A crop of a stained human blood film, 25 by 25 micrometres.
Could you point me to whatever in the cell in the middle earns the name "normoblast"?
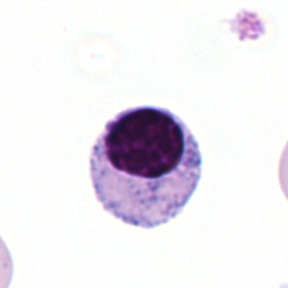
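For a normoblast, the round nucleus with its smooth edge fits well.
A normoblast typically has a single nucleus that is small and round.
Here the nucleus lies toward the top of the cell, with the broadest band of cytoplasm below it.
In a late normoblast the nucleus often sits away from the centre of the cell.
Otherwise, the chromatin is dark purple and densely packed, and the cytoplasm is pale lilac-grey. The cell is about 10 micrometres across, with a nucleus of about 7 micrometres that fills about 40% of its area.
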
